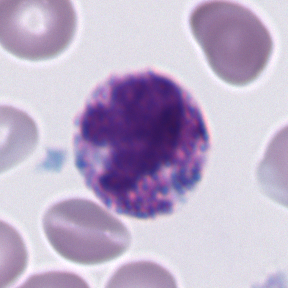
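Basophil in a stained peripheral blood smear. Round outline with a finely uneven, granular edge. Dark purple nucleus occupies most of the cell, its borders blurred by overlying granules. Granules mixed pinkish-red and blue-violet. Cytoplasm visible mainly as a granular rim, widest along the lower edge.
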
